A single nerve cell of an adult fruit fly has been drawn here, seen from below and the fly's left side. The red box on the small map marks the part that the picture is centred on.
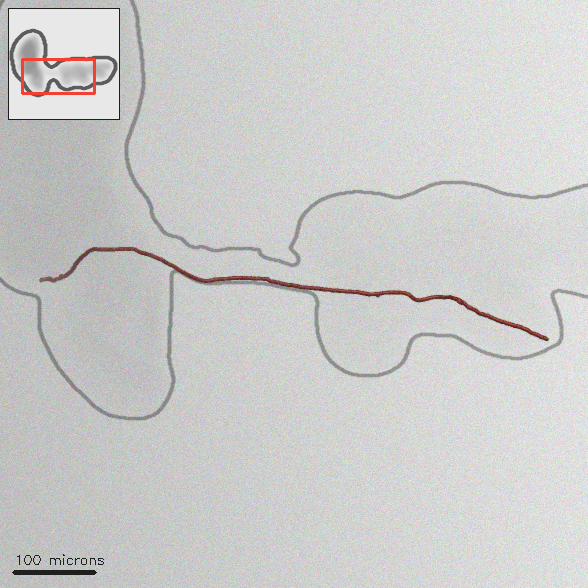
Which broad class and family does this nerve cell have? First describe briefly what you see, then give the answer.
The drawing shows no cell body. By the scale bar it is about 650 microns wide in this view. It has a dozen or fewer branch ends. Its broad class is sensory neuron ascending to the brain. Its family is called class mechanosensory proprioceptive.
